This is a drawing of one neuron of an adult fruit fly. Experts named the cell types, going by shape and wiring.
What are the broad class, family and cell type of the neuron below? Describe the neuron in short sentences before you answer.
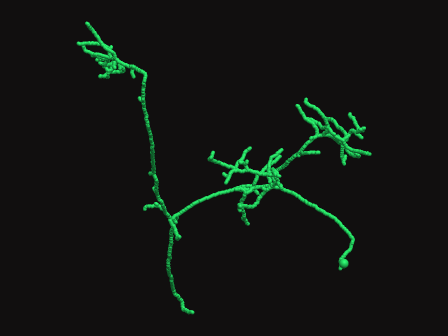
The cell body is at the lower right of the picture. As drawn here it is about as wide as it is tall. This is a nerve-cord intrinsic neuron. The family is hemilineage 07B. The cell type is IN07B073_c.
